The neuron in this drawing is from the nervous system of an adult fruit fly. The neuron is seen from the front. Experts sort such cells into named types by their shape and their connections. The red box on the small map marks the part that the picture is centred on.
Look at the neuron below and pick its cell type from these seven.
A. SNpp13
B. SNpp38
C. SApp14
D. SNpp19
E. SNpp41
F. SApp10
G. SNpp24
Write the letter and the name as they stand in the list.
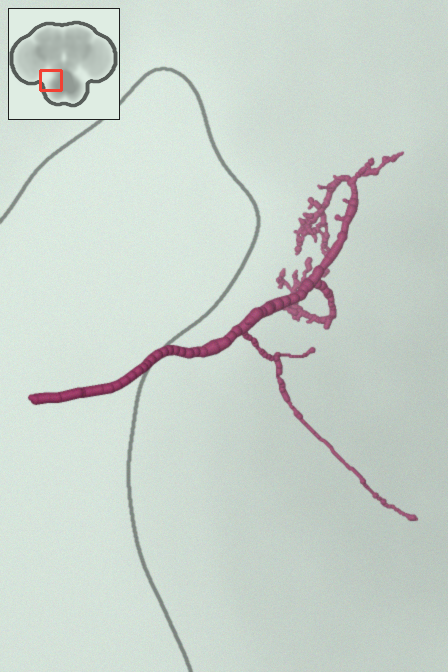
B. SNpp38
